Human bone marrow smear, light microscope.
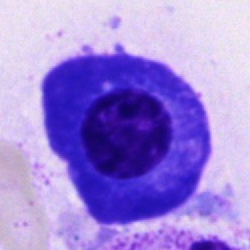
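Plasma cell in a stained human bone marrow smear, centre of the field. The outline is irregular and somewhat angular rather than smoothly round. The chromatin is dark purple, in coarse clumps separated by paler streaks. Abundant deep-blue cytoplasm forms a wide rim around the entire nucleus. A single small pale spot lies in the cytoplasm just above the upper left of the nucleus.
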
